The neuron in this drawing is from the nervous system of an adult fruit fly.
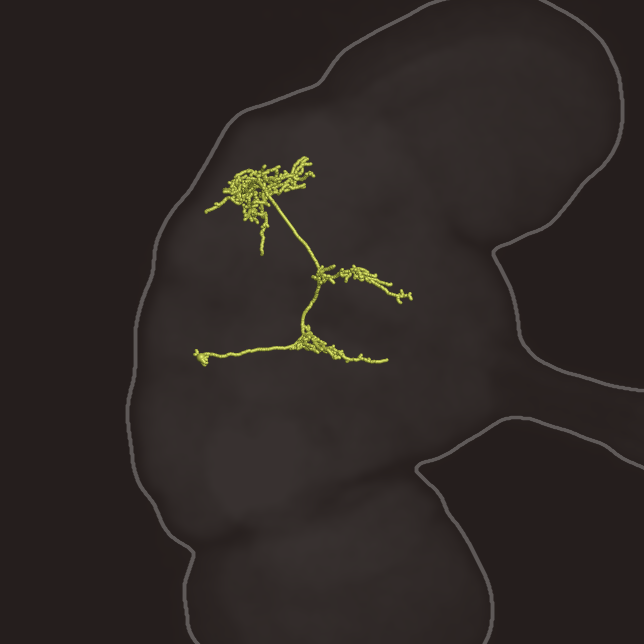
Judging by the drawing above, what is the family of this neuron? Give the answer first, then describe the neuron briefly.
Its family is hemilineage CREa1_ventral. Its broad class is central-brain intrinsic neuron. In this view it is about as wide as it is tall.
